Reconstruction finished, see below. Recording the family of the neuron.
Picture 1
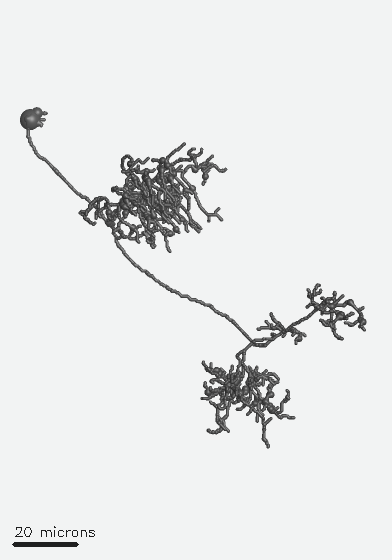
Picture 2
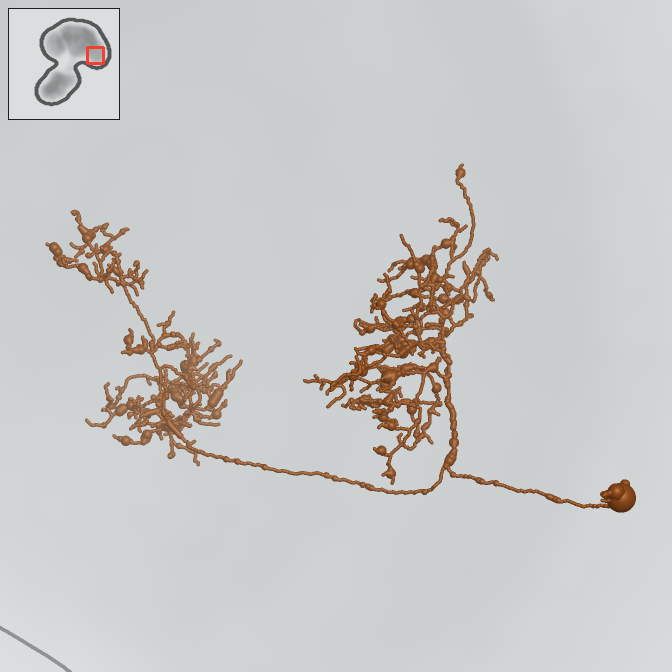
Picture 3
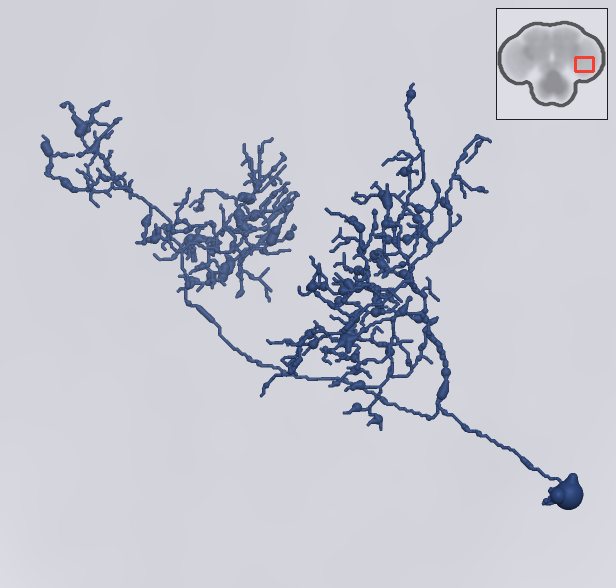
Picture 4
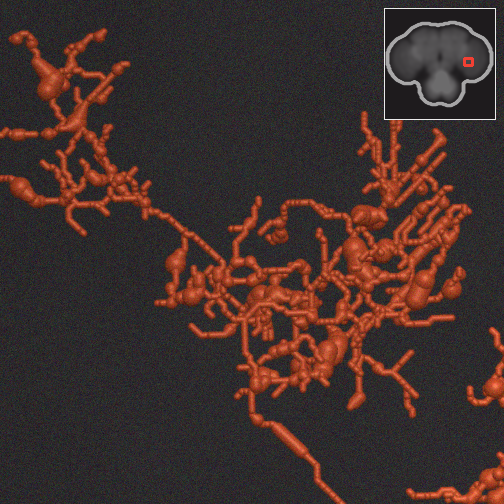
TmY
